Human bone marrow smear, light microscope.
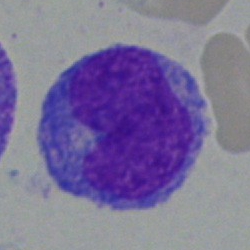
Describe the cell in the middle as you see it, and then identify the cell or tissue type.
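A notch is cut into the left side of the nucleus, which lies off-centre towards the right of the cell. The chromatin is finely granular rather than coarsely clumped. The rim of cytoplasm is widest on the left side. This cell is a blast.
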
